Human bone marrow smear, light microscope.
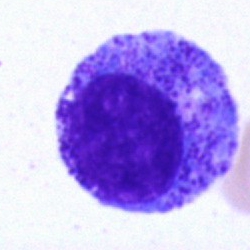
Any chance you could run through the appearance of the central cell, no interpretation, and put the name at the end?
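Roughly round, with a finely bumpy, scalloped edge. The nucleus is off-centre, shifted toward the lower left, and stains deep purple throughout. Granules also lie over its edge and partly blur the border. That's a promyelocyte.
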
